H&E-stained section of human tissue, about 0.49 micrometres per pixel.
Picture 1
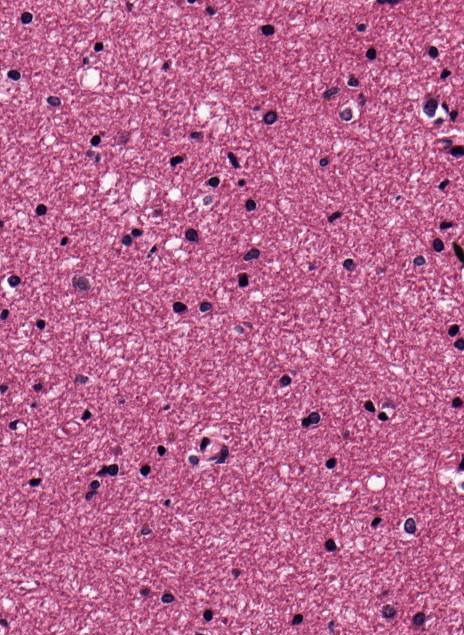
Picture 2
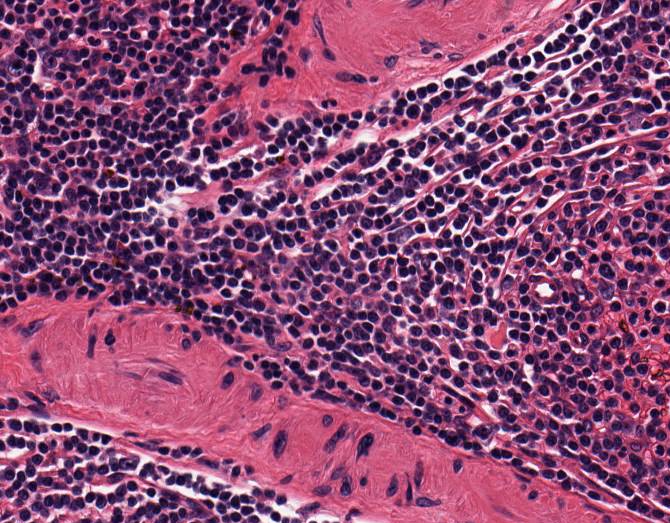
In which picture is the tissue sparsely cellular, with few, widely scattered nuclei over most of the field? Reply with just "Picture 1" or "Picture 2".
Picture 1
